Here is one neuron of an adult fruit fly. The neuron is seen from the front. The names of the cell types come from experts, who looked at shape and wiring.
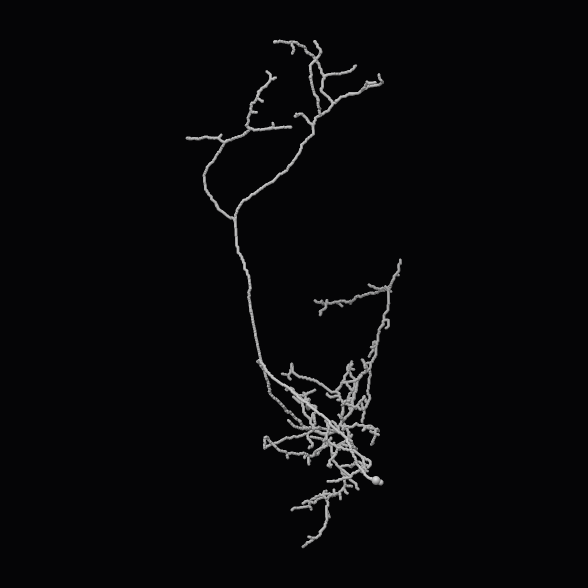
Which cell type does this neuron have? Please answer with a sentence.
The cell type is AOTU034.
